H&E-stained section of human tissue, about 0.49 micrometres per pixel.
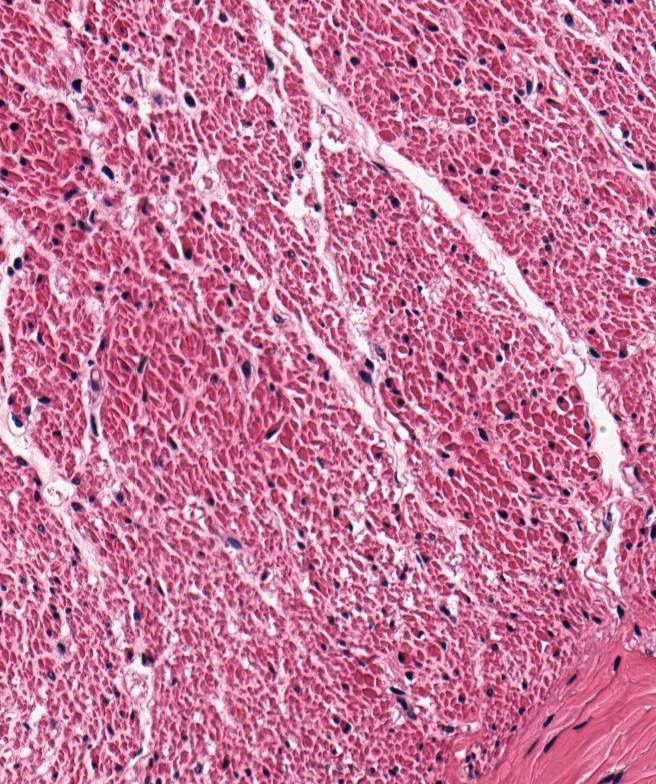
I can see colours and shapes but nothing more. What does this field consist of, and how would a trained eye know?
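Smooth muscle. Most of field: small, tightly packed, round-to-polygonal eosinophilic fibre profiles in cross-section, bundled by thin pale strands running mainly upper left to lower right.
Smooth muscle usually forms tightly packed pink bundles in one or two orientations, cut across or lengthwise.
Bottom right corner: denser, evenly pink band with elongated nuclei cut lengthwise.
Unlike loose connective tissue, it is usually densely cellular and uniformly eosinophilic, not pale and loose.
No epithelium, glands or fat cells.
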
